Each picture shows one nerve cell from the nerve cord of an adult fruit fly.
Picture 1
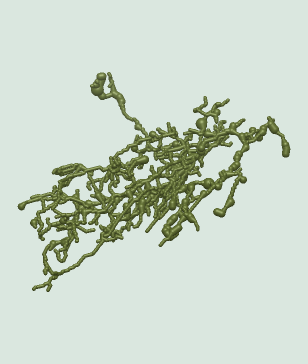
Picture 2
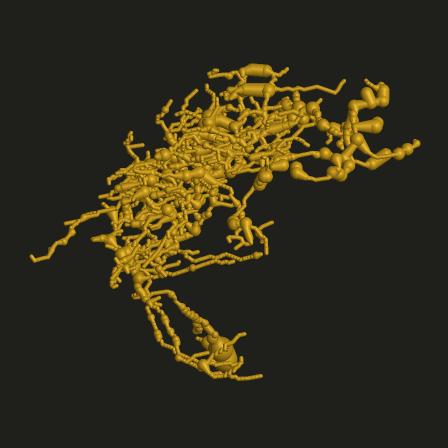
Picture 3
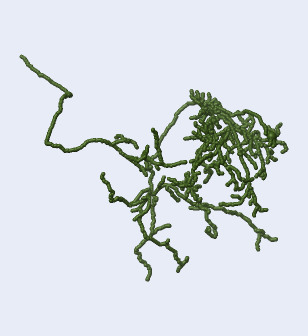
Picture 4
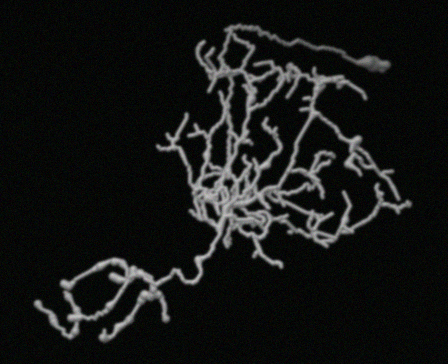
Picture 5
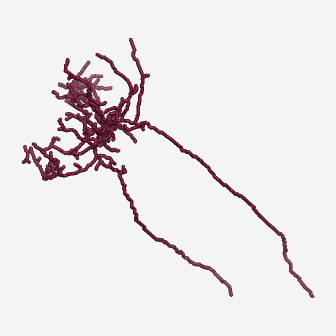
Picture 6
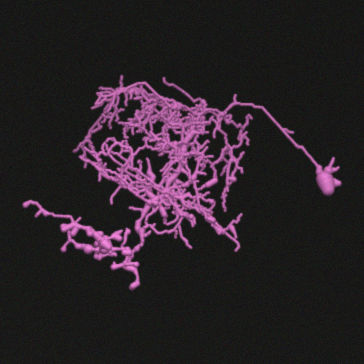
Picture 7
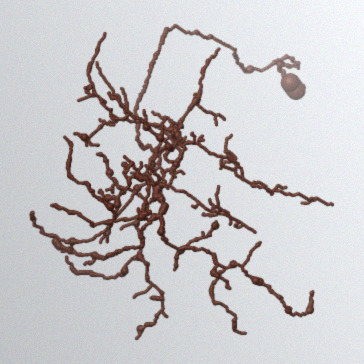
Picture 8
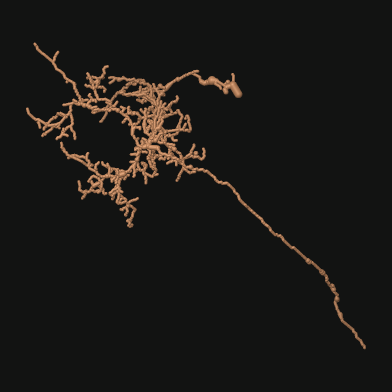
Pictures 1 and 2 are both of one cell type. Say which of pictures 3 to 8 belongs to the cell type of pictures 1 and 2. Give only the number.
6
